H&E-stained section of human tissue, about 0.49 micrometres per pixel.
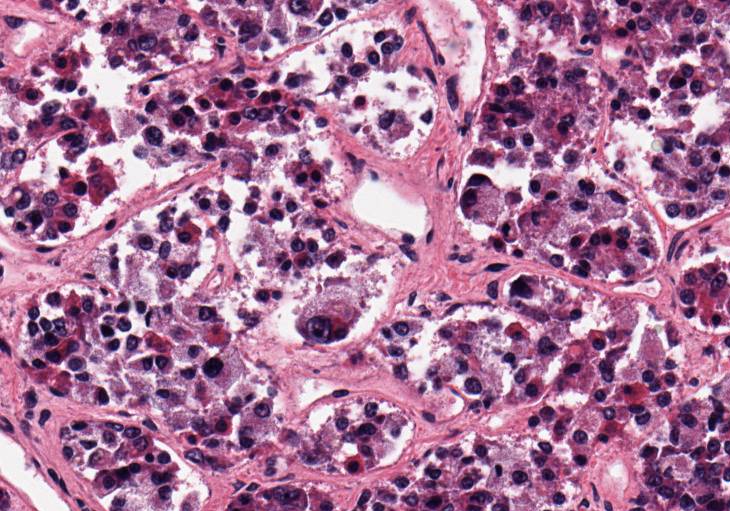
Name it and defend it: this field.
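Mostly pars distalis of the pituitary, this one. The giveaway is the cytoplasm: granular, ranging from pale grey-violet in some cells to deep red in others.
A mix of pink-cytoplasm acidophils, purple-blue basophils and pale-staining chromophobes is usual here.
Also, the nest cells form no glands or tubules with lumens.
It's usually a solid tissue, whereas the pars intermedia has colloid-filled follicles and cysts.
Otherwise you've got rounded nests with thin fibrous septa of pink collagen between them, carrying scattered elongated nuclei.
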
